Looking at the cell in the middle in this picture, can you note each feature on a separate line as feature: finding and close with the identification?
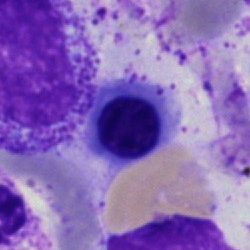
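Chromatin: dense, dark purple
Nucleoli: none that I can see
Cytoplasm: a rim running all the way around the nucleus
Granules: none in the cytoplasm
Name: erythroblast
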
